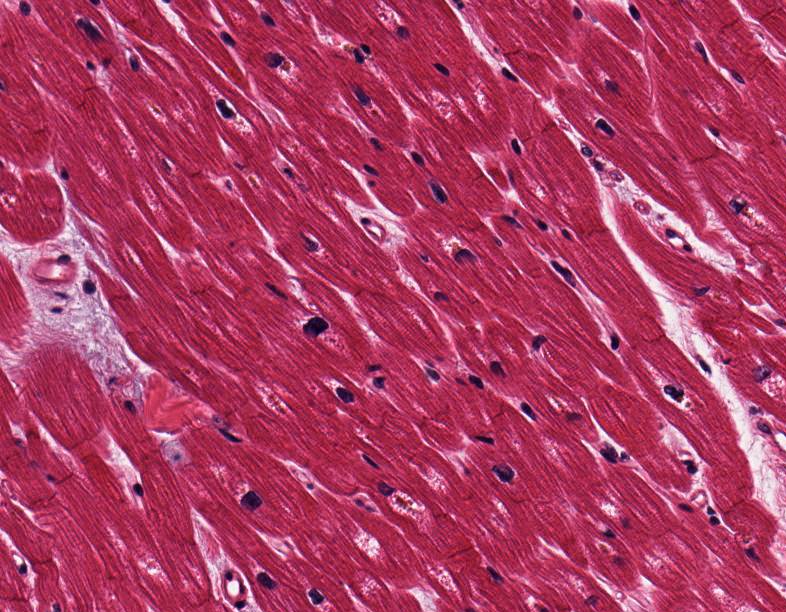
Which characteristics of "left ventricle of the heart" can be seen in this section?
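Plenty here goes with the left ventricle of the heart: elongated muscle fibres fill almost the whole field, run diagonally from upper left to lower right, and branch to join neighbouring fibres instead of lying as separate parallel strands.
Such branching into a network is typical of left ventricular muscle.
Many nuclei sit in a pale clear zone at their poles, containing fine golden-brown granules.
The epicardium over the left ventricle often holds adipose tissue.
No fat cells, though, appear anywhere in this field.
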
